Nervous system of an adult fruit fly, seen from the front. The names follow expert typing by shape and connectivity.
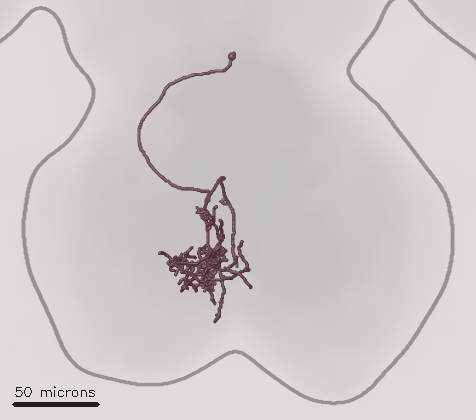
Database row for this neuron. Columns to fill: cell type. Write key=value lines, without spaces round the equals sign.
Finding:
cell_type=IN11A032_b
